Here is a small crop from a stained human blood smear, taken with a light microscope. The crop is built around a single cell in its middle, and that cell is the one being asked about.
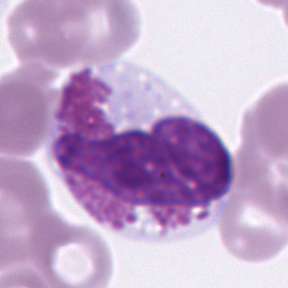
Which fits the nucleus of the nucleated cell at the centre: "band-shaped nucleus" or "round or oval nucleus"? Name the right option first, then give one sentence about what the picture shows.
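Band-shaped nucleus. The nucleus is an elongated, folded band that lies across the lower half of the cell.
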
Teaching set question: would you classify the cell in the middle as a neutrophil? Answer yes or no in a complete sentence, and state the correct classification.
No, that would be an eosinophil, not a neutrophil, for the cell at the centre.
